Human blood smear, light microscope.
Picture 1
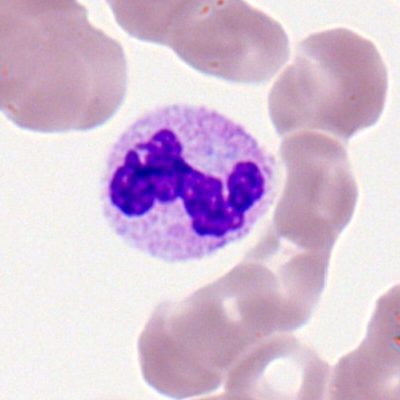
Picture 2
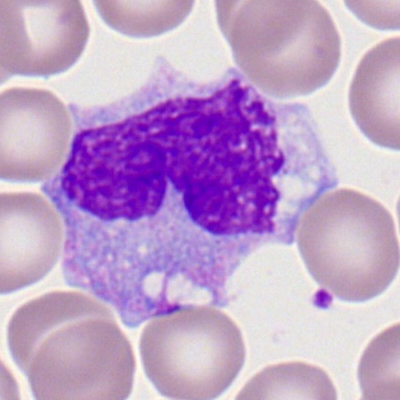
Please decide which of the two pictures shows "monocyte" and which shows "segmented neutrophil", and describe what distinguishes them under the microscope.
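Picture 1 shows a segmented neutrophil, and picture 2 shows a monocyte. In the segmented neutrophil the nucleus is divided into several lobes joined in a chain across the cell; in the monocyte it is folded by a deep notch entering from its lower edge.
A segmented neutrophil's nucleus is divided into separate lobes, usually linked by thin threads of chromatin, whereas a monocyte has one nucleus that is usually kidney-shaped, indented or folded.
The cytoplasm is plentiful in both: pale pinkish-lilac in the segmented neutrophil, pale grey-blue in the monocyte.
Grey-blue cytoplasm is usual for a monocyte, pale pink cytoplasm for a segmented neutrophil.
The monocyte has several clear vacuoles near the bottom edge of the cell; the segmented neutrophil has none.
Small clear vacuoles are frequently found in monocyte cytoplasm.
The outlines also differ: round and smooth in the segmented neutrophil, irregular with several angular points in the monocyte. Both have dark purple clumped chromatin, coarse in the segmented neutrophil and broken by many small pale gaps in the monocyte. Both also hold fine pinkish-lilac granules, evenly scattered in the segmented neutrophil and dusted in large numbers through the monocyte's cytoplasm.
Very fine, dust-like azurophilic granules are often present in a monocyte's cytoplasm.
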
